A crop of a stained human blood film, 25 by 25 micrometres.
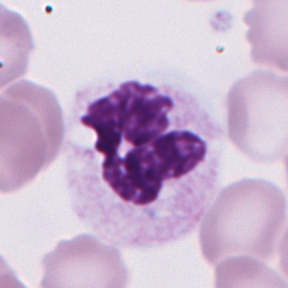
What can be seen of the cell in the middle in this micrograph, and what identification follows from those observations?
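The cell outline is roughly round. Near the middle of the nucleus, a small clear gap separates the lobes. Nucleoli are not visible. Fine, faint pinkish-lilac granules lie in the cytoplasm. The cell is a segmented neutrophil.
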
